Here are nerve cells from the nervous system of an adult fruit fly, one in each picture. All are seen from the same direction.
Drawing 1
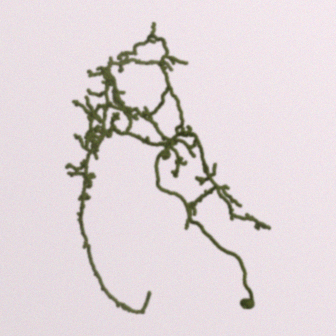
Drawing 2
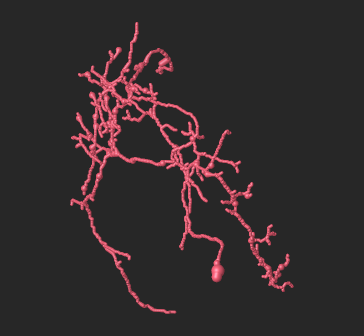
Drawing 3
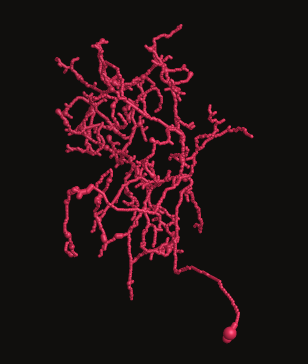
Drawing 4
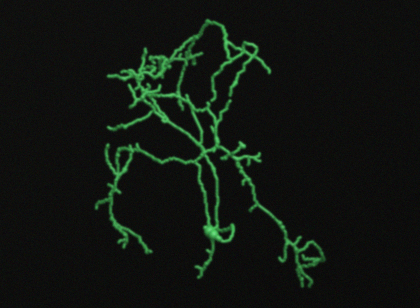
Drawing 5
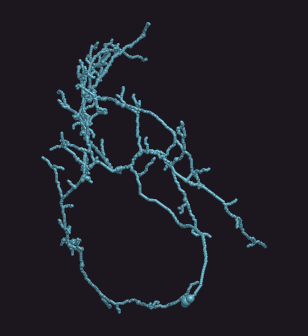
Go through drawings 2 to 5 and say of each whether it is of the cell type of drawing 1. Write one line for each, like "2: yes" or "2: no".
2: yes
3: no
4: yes
5: yes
